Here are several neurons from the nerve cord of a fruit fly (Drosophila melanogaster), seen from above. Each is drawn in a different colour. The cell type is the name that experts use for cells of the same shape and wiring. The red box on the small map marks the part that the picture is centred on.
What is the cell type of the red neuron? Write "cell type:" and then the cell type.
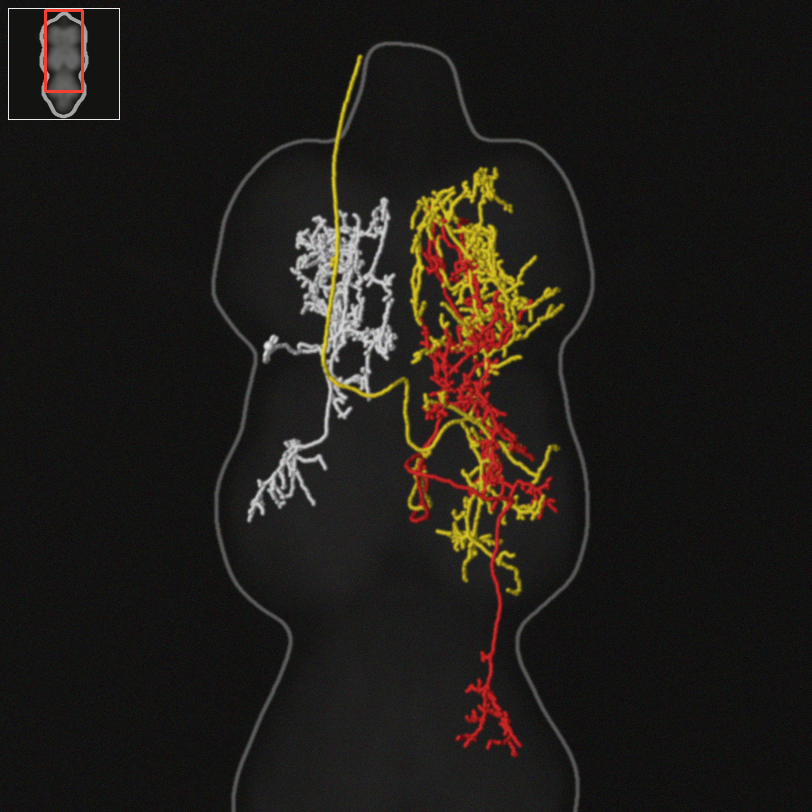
cell type: IN06B022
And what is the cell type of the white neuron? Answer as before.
cell type: IN11A003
